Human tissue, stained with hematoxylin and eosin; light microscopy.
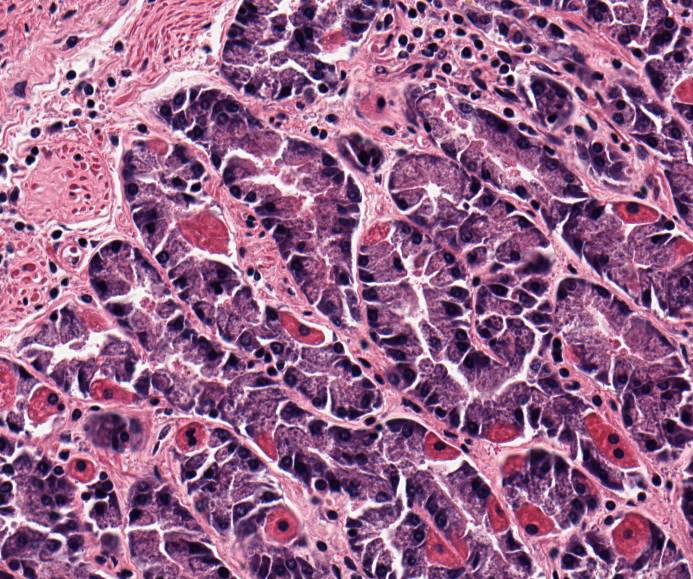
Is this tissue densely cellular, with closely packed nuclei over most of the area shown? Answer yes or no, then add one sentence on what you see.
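Yes. Across most of the field, cells are packed in nests and cords separated by thin pink fibrous septa.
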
